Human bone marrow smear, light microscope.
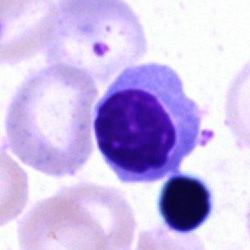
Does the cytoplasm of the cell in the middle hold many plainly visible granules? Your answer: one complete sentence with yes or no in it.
No, there is no granule to be seen in the cell's cytoplasm.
